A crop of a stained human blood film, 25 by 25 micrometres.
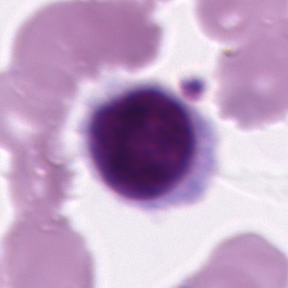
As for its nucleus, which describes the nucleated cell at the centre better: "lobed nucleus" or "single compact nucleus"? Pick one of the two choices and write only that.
Single compact nucleus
